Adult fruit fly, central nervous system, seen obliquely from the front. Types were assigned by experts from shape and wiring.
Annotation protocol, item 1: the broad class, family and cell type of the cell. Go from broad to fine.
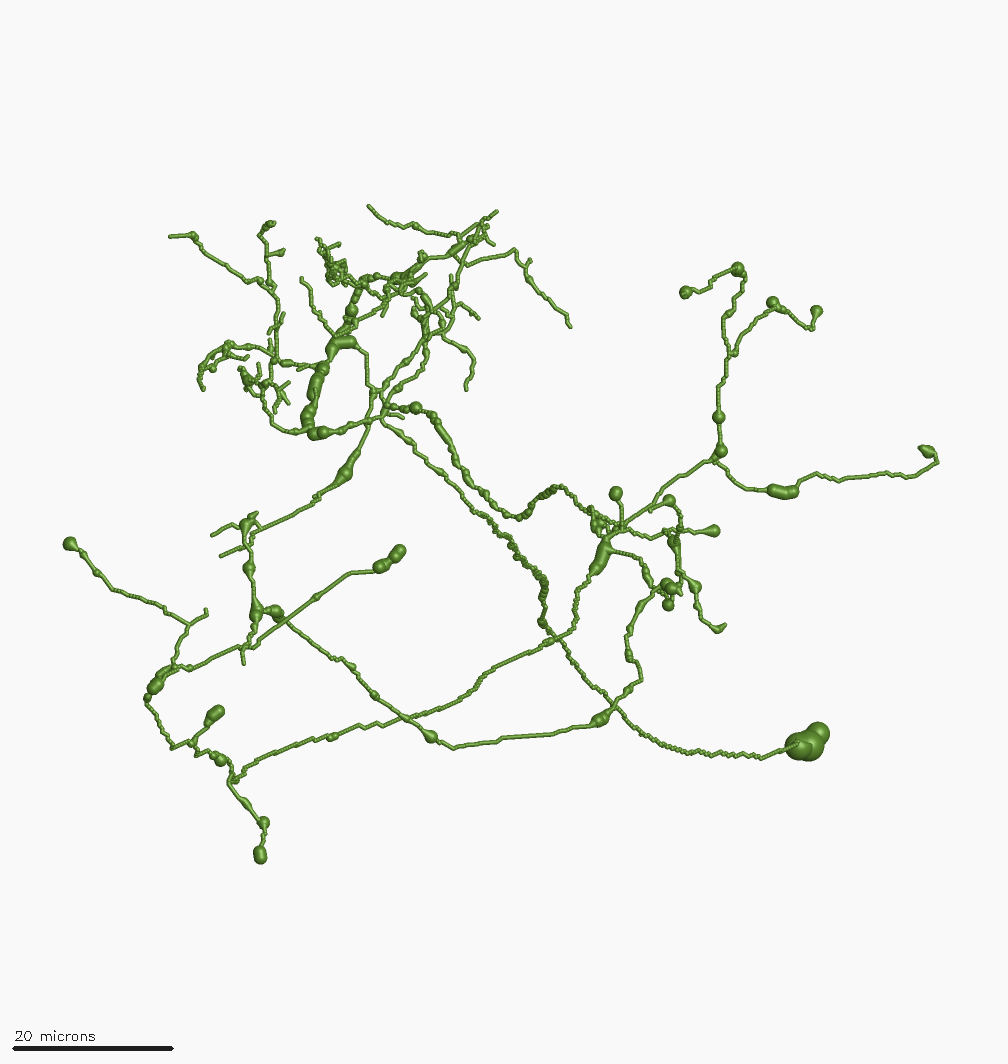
nerve-cord intrinsic neuron; hemilineage 07B; IN07B075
